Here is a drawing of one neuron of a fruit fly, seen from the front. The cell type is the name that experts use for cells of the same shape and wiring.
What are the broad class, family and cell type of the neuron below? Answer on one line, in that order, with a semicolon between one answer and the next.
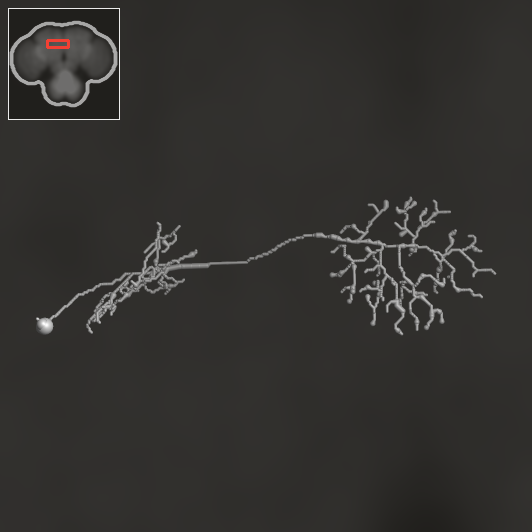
central-brain intrinsic neuron; hemilineage EBa1; ER3a_b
